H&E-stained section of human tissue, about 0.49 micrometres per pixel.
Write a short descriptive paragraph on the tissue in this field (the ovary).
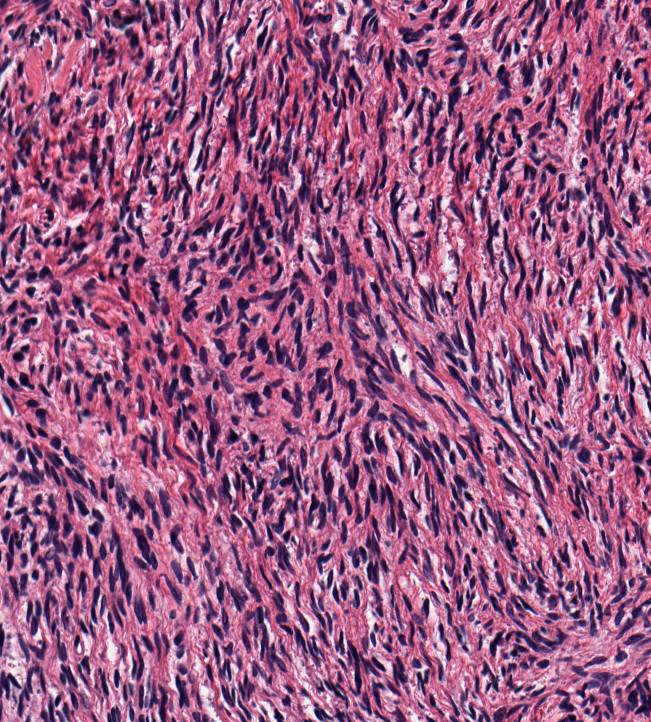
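Spindle cells fill the whole field as a dense, cellular growth arranged in interlacing fascicles, which sweep in differing directions from one part to another. Elongated, dark-staining nuclei, many with tapered or wavy ends, are closely packed and overlap in places throughout.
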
